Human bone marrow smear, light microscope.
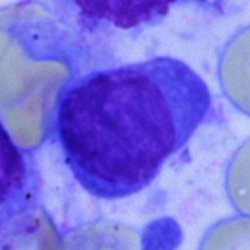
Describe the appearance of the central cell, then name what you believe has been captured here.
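A smooth, rounded outline encloses the cell. Its nucleus is placed off-centre, towards the left. The rim of cytoplasm reaches its greatest width on the right side. No granules are seen in the cytoplasm. It is a plasma cell.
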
